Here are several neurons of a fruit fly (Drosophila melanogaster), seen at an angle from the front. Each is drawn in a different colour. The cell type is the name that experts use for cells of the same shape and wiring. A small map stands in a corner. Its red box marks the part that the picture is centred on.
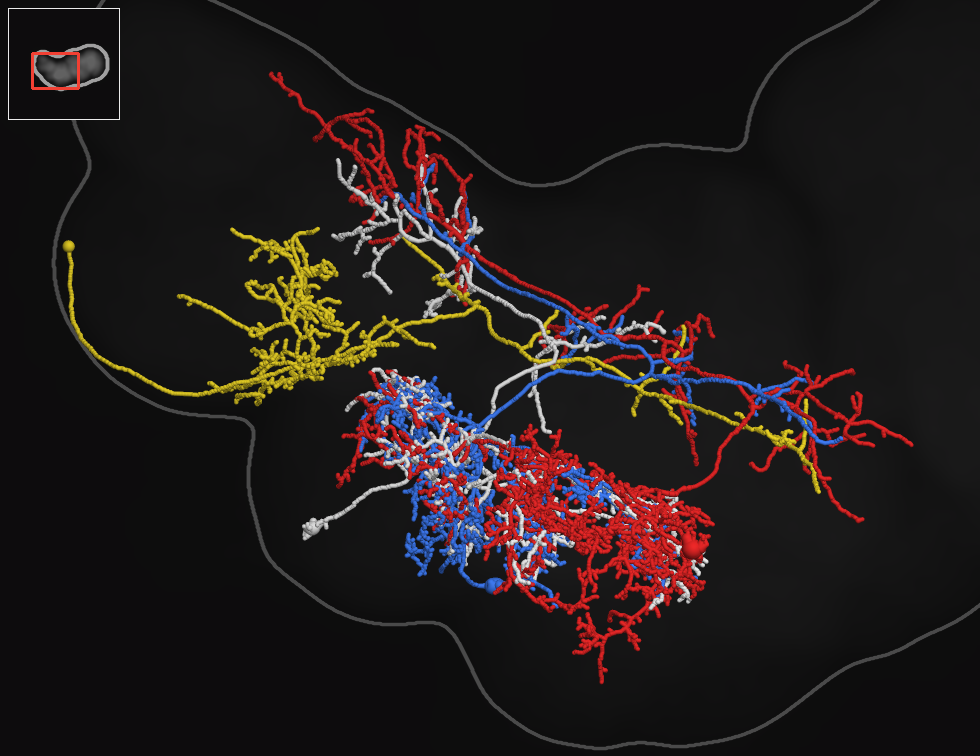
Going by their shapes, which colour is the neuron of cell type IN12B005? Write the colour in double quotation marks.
"white"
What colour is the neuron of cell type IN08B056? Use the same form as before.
"yellow"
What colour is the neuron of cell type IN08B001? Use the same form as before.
"red"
